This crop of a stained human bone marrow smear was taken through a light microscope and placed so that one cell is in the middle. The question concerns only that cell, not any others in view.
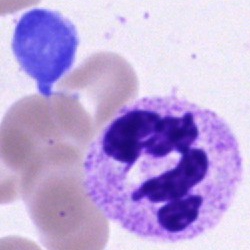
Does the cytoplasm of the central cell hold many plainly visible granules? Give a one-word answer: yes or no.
Yes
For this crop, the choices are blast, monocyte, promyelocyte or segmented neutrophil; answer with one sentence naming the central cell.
In this crop, the cell at the very middle is a segmented neutrophil.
